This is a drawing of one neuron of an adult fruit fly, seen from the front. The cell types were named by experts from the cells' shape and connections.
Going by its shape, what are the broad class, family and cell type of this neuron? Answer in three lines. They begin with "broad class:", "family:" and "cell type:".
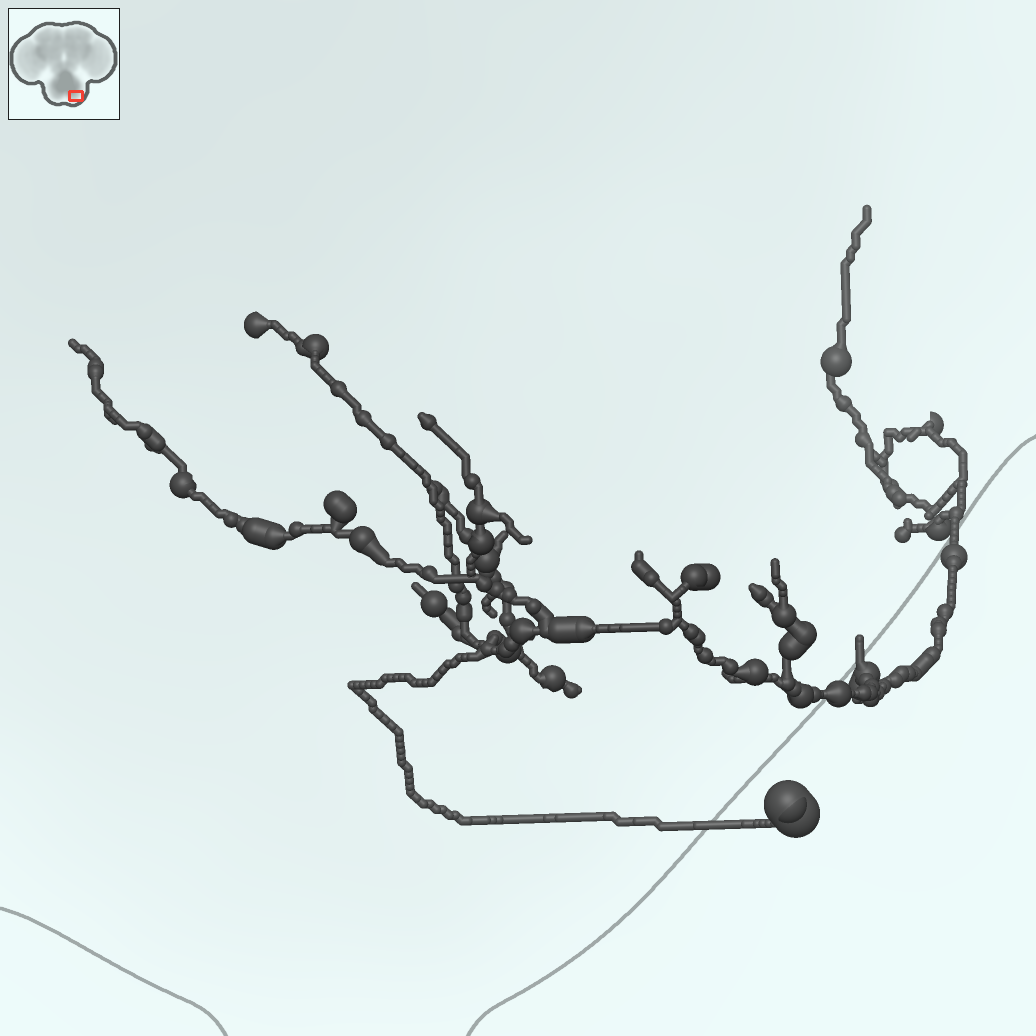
broad class: nerve-cord intrinsic neuron
family: hemilineage 01B
cell type: IN01B063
